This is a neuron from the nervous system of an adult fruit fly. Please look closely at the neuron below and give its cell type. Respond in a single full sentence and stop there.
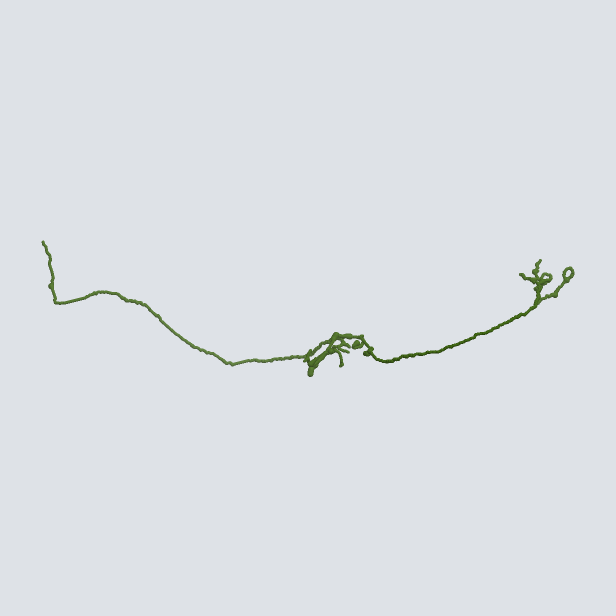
It is to cell type ORN_VC5 that the neuron belongs.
